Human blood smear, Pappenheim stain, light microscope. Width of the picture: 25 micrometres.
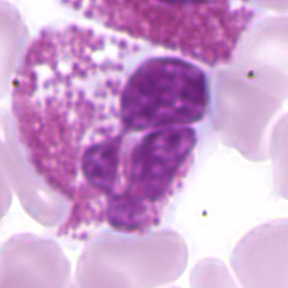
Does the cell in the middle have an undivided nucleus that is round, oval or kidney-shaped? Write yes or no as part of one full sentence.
No, it is a nucleus divided into lobes that this cell has.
